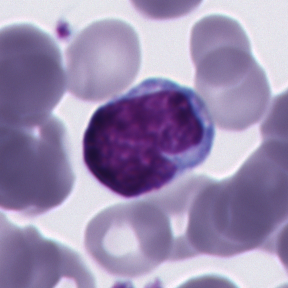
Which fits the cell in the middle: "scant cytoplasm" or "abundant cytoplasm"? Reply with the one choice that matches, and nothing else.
Scant cytoplasm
